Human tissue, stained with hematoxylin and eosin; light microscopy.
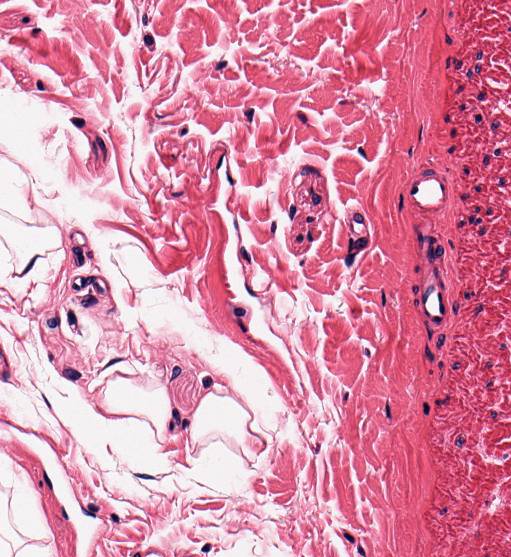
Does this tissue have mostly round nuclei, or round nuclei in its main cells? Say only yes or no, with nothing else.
No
